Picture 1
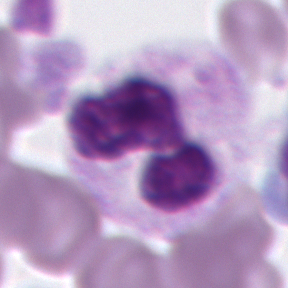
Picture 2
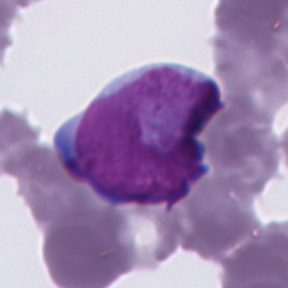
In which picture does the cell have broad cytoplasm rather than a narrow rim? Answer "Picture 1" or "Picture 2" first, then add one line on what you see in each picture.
Picture 1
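In picture 1: The cytoplasm is plentiful and pale pinkish-lilac.
In picture 2: The cytoplasm forms only a thin rim that is widest along the upper-left edge of the cell.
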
